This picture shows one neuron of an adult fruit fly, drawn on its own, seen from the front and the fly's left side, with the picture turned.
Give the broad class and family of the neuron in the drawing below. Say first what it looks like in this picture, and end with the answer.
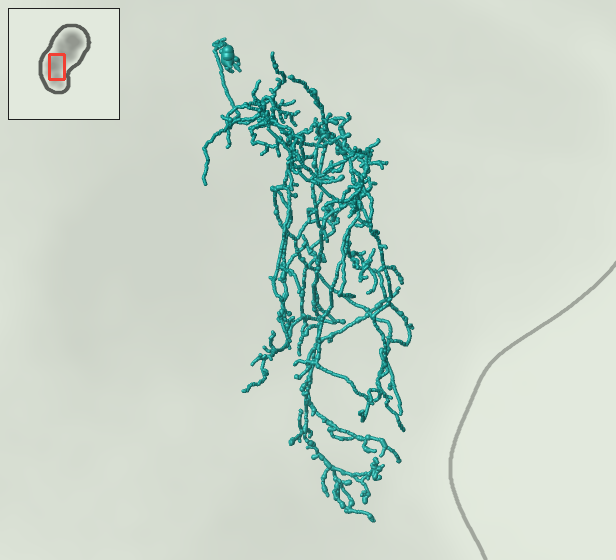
Dozens of branch ends can be seen. In this view it is taller than it is wide. This is a nerve-cord intrinsic neuron. The family is hemilineage 03B.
